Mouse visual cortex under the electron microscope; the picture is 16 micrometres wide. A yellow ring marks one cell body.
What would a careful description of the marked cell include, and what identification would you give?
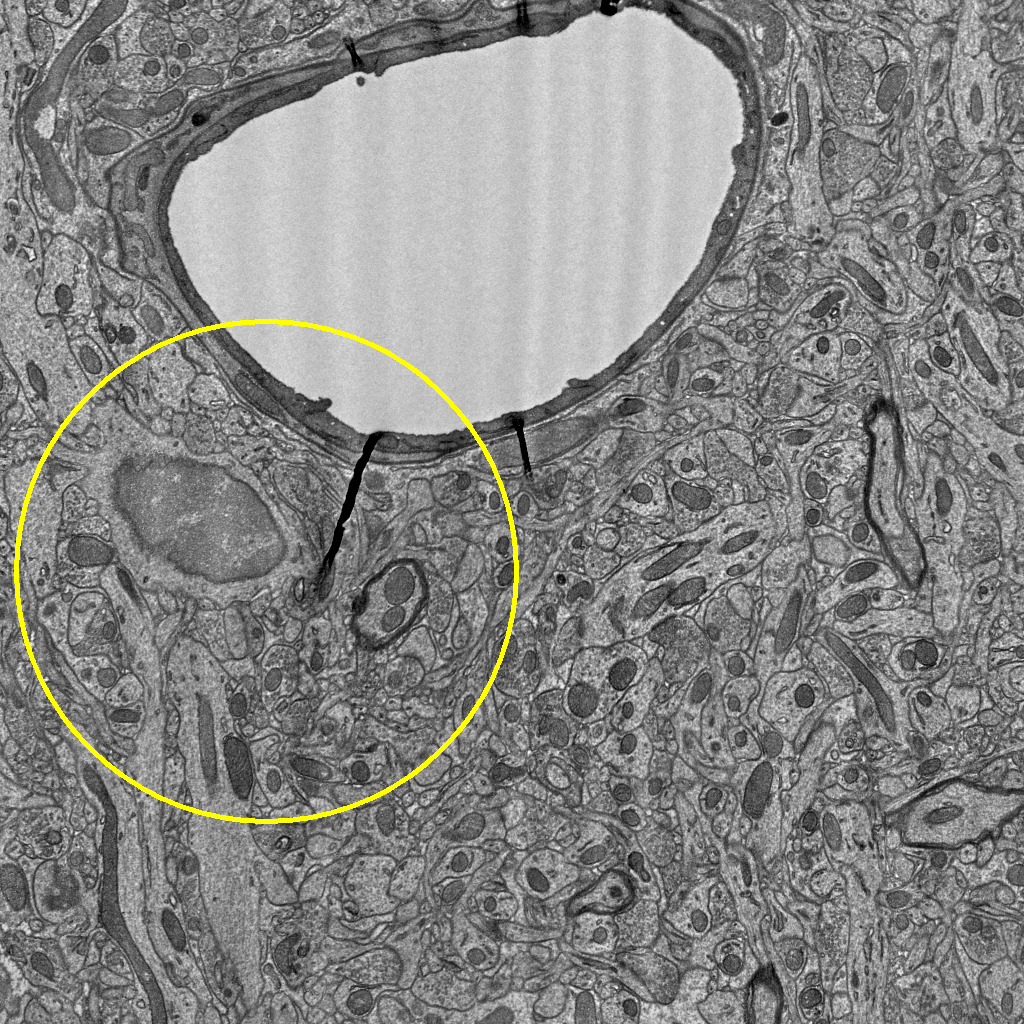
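Nucleus whole, an elongated oval lying roughly horizontally. Outline smooth; no deep folds or clefts. Chromatin dense, filling the nucleus fairly evenly; nucleus darker than the surrounding cytoplasm. Pale process running downward from the cell body. Cell: microglial cell.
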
